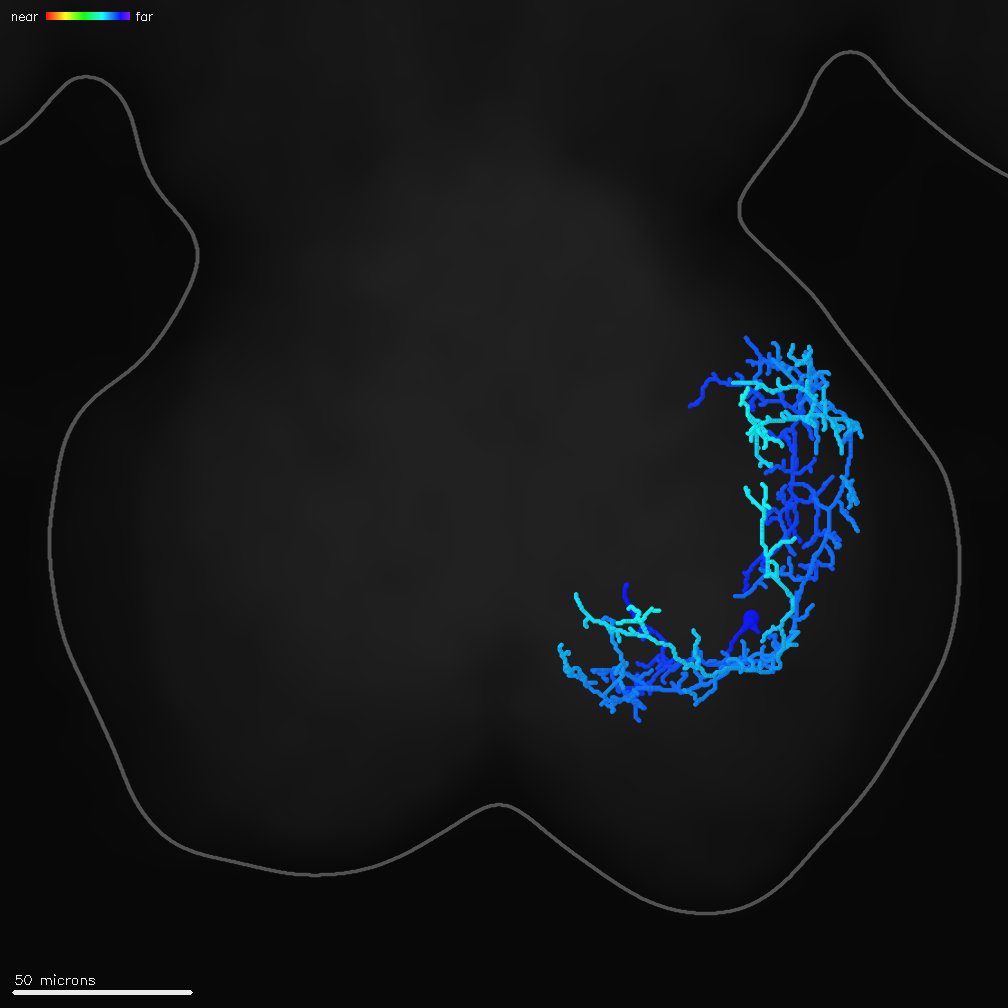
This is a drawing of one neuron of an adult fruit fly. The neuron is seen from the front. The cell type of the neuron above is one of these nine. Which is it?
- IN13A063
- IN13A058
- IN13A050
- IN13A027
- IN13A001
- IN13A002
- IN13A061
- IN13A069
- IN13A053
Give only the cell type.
IN13A053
